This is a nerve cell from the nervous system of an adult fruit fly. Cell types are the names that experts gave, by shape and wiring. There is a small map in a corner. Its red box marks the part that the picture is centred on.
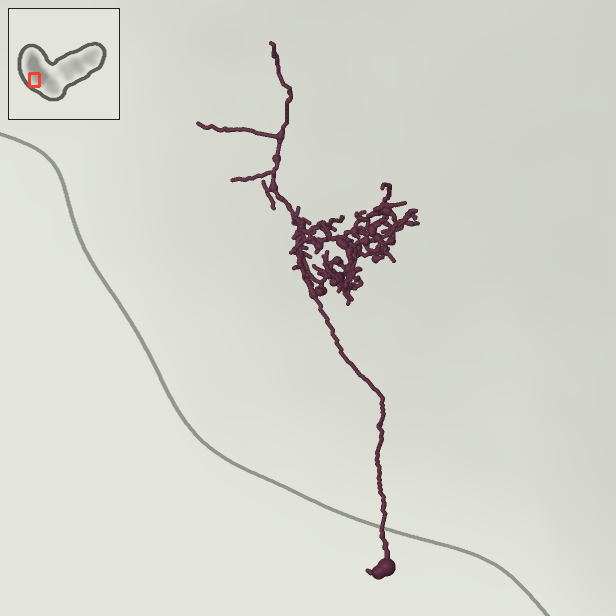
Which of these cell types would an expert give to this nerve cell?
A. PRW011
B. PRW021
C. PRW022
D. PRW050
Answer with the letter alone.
B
